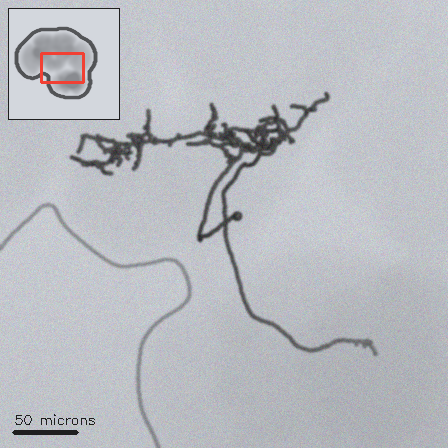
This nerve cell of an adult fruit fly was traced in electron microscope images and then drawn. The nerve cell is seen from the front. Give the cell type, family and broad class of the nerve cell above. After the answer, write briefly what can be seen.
It is of cell type DNg106. Its family is hemilineage MX3. Its broad class is descending neuron. The cell body can be seen in the middle of the picture. By the scale bar it is about 250 microns wide in this view.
